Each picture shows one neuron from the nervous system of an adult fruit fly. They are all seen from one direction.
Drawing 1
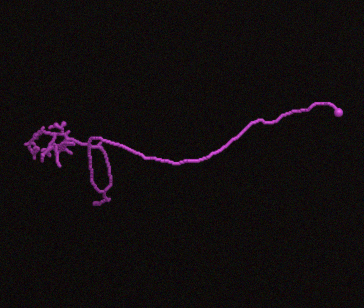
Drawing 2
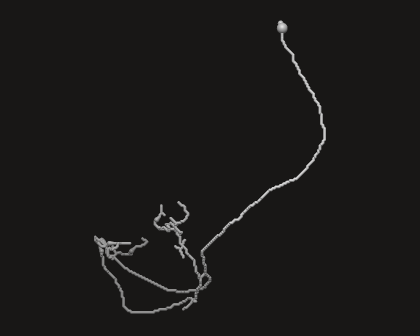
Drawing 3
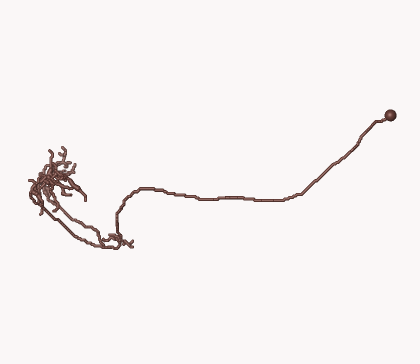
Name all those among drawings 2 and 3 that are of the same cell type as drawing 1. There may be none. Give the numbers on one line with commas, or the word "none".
2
